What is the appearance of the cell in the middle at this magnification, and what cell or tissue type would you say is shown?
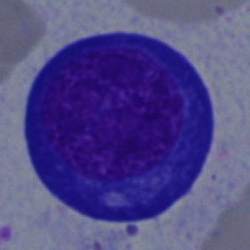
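Off-centre toward the top of the cell sits the nucleus, leaving a wider band of cytoplasm at the bottom. The chromatin is finely stippled rather than gathered into coarse clumps. The cytoplasm is a deep, intense blue, with a paler zone just below the nucleus. The cell is a proerythroblast.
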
